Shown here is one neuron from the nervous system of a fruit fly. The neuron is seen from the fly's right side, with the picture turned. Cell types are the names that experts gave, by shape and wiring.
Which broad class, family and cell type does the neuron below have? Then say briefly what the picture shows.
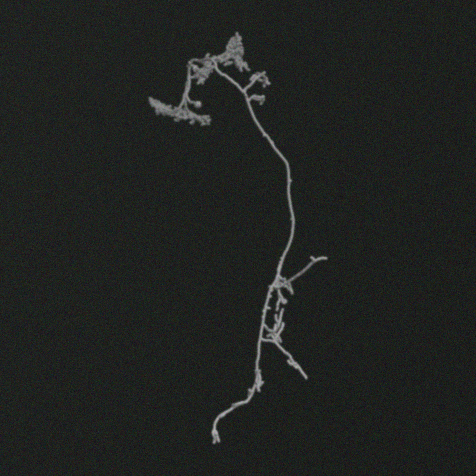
It is a descending neuron. The family is DNp. The cell type is DNp11. Its cell body lies at the top of the picture. As drawn here it is taller than it is wide.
